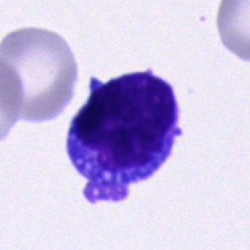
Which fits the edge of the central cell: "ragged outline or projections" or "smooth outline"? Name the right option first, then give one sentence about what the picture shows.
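Ragged outline or projections. A rounded bleb of vacuolated cytoplasm bulges from the bottom of the cell.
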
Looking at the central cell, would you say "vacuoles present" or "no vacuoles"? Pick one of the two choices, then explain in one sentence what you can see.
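Vacuoles present. The cytoplasm holds many small clear vacuoles.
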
